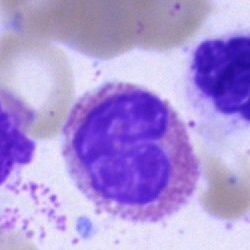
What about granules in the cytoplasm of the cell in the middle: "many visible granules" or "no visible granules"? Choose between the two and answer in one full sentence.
It is many visible granules that the cytoplasm of this cell contains.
